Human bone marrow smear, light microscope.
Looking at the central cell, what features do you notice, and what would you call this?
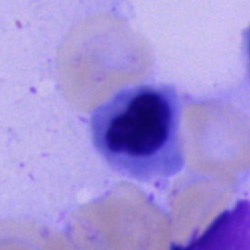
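Angular, irregular outline rather than a smoothly round one. Chromatin very dark and dense, almost uniformly deep purple. No nucleoli seen. No granules visible in cytoplasm. Cell: erythroblast.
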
